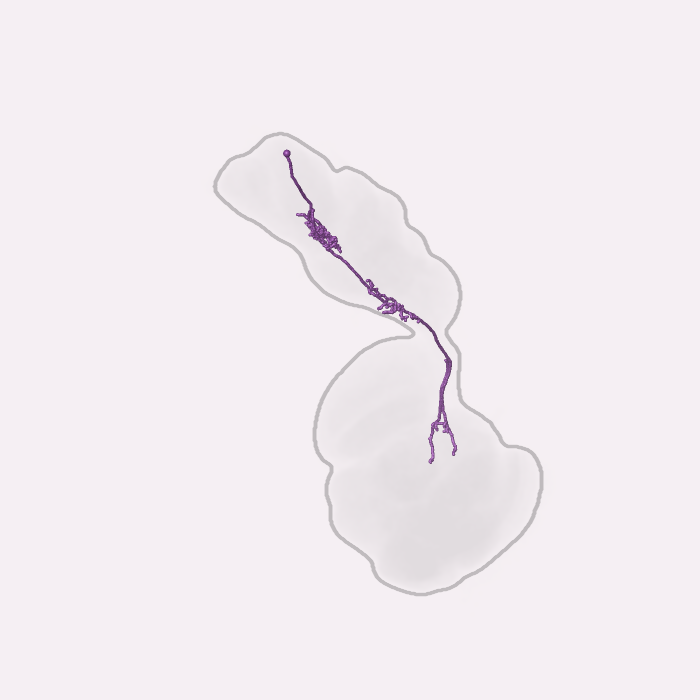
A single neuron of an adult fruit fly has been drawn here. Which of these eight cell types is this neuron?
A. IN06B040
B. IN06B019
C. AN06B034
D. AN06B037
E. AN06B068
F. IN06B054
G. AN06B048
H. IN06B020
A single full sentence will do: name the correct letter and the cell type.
The kind of cell the neuron is, AN06B048, is given in option G.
